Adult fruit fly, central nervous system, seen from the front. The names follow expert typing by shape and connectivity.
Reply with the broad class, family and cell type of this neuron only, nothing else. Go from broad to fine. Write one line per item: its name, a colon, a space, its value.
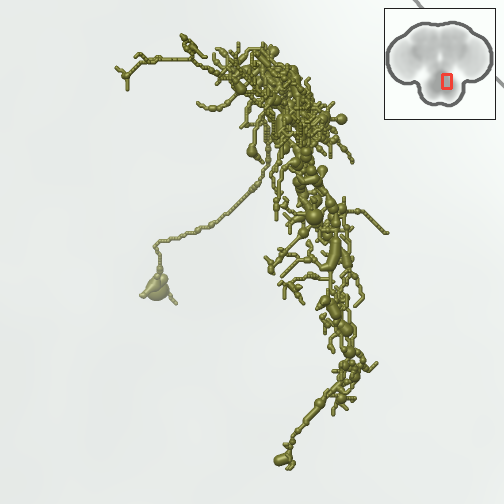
broad class: nerve-cord intrinsic neuron
family: hemilineage 03B
cell type: IN03B049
